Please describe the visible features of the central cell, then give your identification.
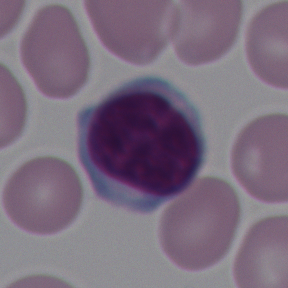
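The outline strikes me as slightly angular rather than smoothly round. The nucleus is round, without lobes or any indentation, and I can't make out a distinct nucleolus. The cytoplasmic rim is widest at the lower left of the nucleus. This is a typical lymphocyte.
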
